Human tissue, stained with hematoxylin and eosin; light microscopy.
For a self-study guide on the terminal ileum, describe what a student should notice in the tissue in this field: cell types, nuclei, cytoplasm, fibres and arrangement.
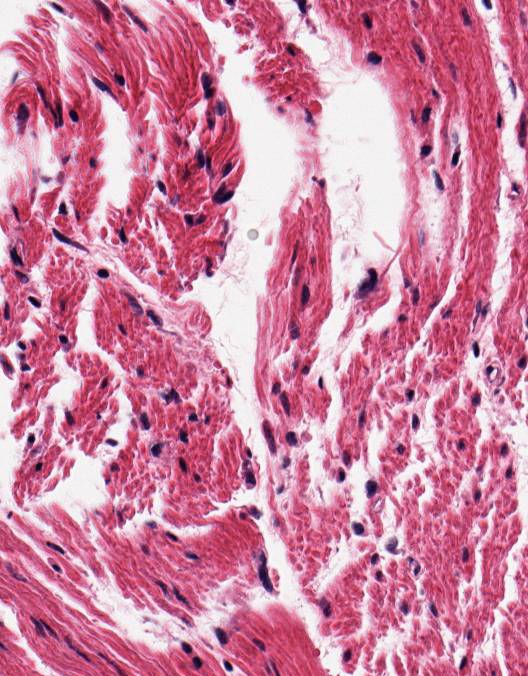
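Bundles of pink fibres fill the field, running in different directions in different parts of it. Their cytoplasm is abundant and stains deep pink. Dark purple nuclei, oval to elongated, lie within the fibres and are scattered throughout. Stroma between the bundles is sparse, with only a few pale wispy strands in the clefts near the upper centre.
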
